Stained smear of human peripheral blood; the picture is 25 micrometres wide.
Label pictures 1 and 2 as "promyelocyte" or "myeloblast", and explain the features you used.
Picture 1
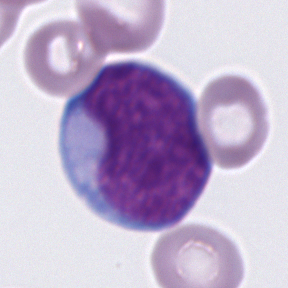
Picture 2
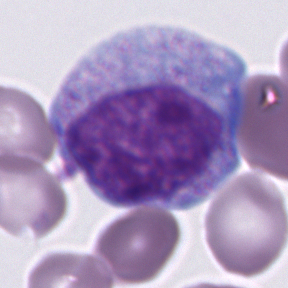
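Picture 1: myeloblast. Picture 2: promyelocyte. The myeloblast is roughly round with smooth edges, about 15 by 13 micrometres, and its nucleus measures about 15 by 10 micrometres.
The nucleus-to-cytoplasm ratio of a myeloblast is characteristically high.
Its nucleus has a shallow indentation on the left side, where a paler area of the blue cytoplasm lies against it. Red cells touch the myeloblast at its upper left and at its right. The promyelocyte, by contrast, has abundant cytoplasm rather than a thin rim.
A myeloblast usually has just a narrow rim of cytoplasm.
The key difference lies in the granules: none are distinct in the myeloblast, while fine pinkish-purple granules are scattered through the promyelocyte's cytoplasm.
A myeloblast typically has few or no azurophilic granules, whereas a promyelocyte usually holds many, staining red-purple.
No clear vacuoles appear in the promyelocyte, and a red cell touches it on its right side.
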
